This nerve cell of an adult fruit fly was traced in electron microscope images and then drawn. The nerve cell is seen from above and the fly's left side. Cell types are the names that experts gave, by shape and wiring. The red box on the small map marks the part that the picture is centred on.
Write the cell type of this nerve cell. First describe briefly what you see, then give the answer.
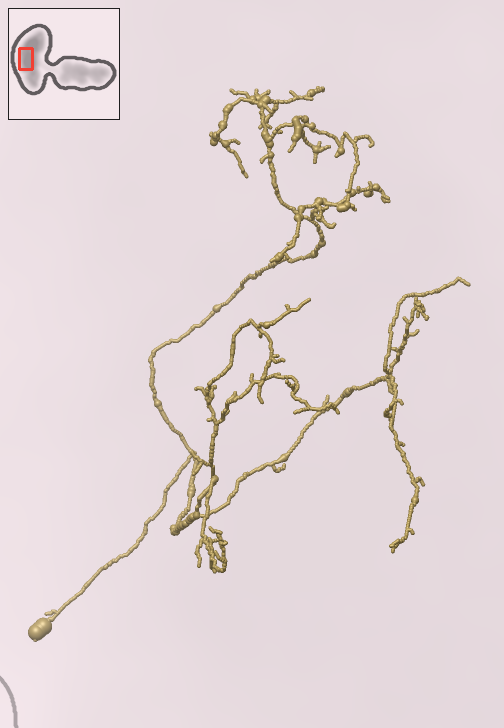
It lies in the brain. The cell body can be seen at the lower left of the picture. Dozens of branch ends can be seen. This is a central-brain intrinsic neuron. Its cell type is SMP171.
